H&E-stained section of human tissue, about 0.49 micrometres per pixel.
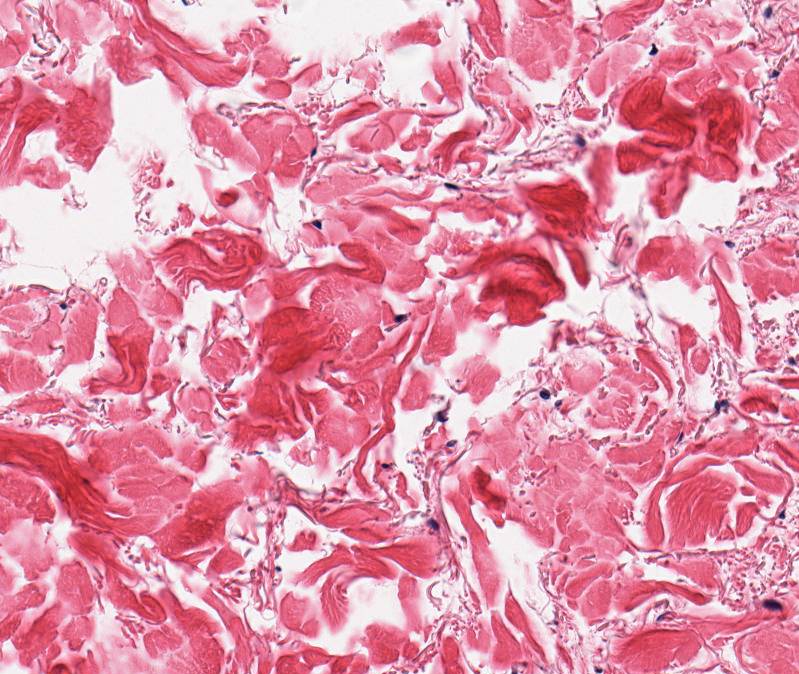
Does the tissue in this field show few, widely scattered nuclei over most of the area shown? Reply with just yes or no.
Yes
